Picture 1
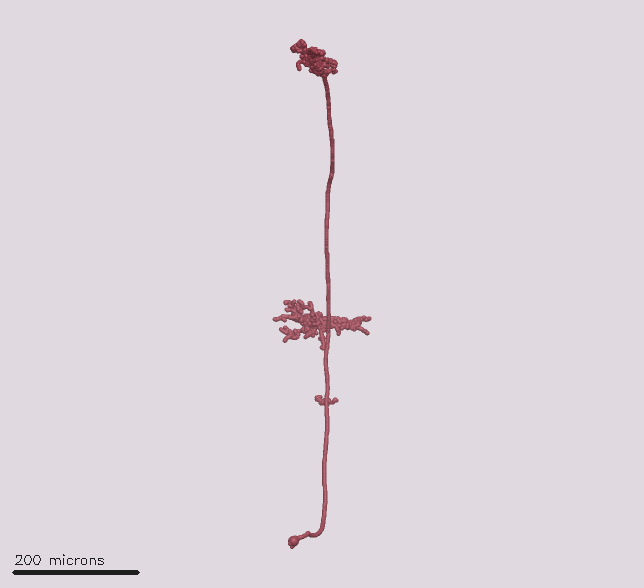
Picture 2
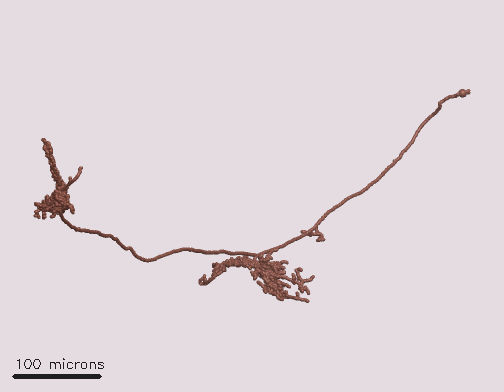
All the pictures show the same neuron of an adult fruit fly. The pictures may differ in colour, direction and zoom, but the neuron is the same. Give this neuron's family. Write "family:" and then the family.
family: hemilineage 05B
